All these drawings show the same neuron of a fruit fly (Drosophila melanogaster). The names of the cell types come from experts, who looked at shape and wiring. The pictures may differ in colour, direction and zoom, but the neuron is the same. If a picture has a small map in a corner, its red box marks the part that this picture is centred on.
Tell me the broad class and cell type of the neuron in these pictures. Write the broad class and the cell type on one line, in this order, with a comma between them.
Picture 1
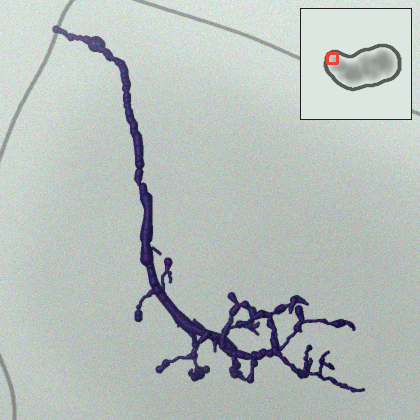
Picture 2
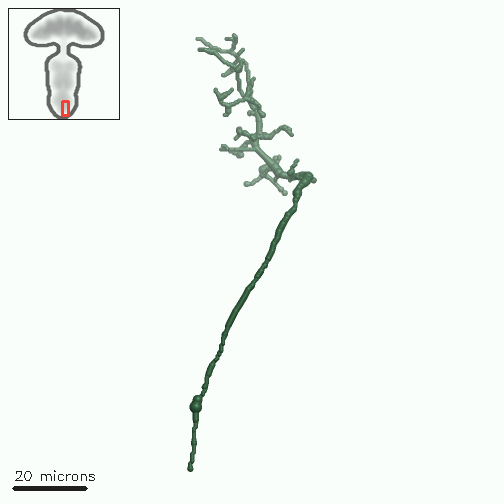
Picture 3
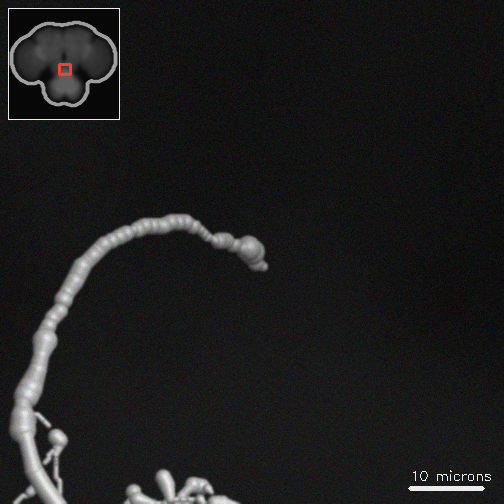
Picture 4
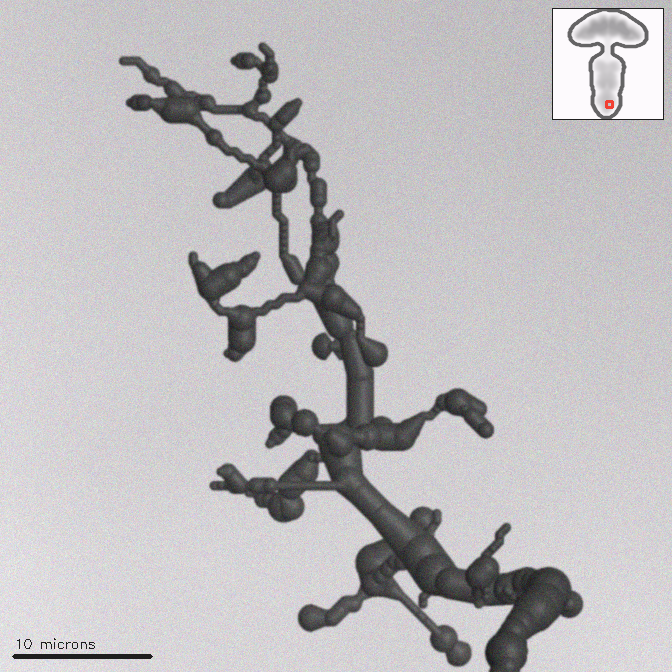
sensory neuron entering the nerve cord, SNxx03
